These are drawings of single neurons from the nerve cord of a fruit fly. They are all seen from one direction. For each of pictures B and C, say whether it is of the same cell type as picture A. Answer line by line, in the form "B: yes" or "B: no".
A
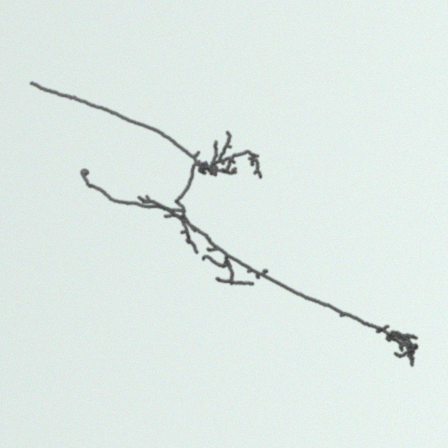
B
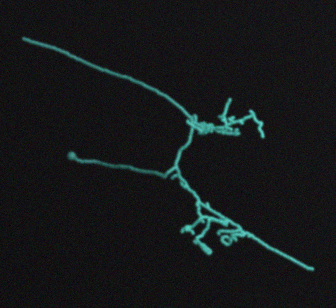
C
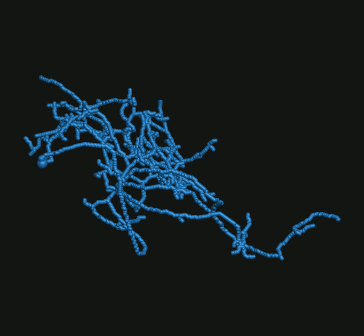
B: yes
C: no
